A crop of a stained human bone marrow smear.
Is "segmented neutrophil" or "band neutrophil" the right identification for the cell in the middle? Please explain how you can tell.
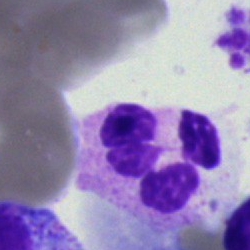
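This one is a segmented neutrophil. Look at the nucleus: it is in lobes, and no nucleoli can be seen in any of them.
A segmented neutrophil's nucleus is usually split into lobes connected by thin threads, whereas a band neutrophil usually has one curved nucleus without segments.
The chromatin is dense and dark purple. The cell outline is faint and irregular, and a large blurred grey shape covers the left part of the picture.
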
